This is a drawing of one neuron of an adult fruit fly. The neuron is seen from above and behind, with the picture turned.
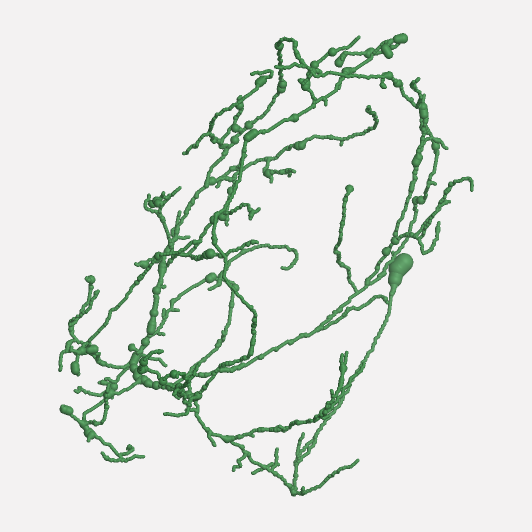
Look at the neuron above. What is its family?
hemilineage 04B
